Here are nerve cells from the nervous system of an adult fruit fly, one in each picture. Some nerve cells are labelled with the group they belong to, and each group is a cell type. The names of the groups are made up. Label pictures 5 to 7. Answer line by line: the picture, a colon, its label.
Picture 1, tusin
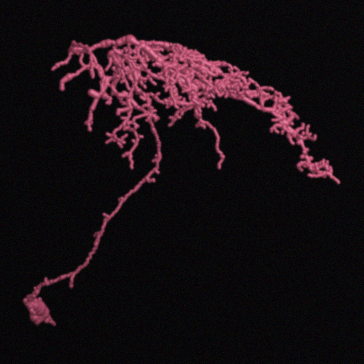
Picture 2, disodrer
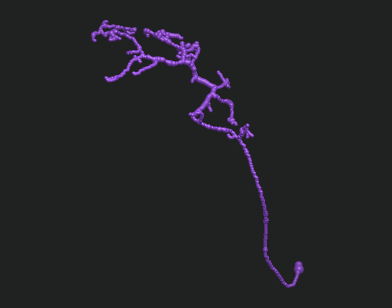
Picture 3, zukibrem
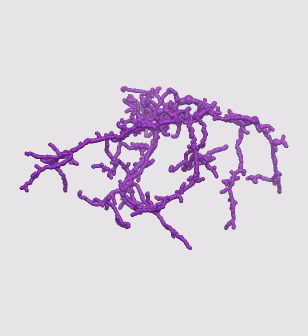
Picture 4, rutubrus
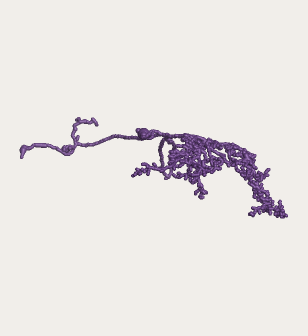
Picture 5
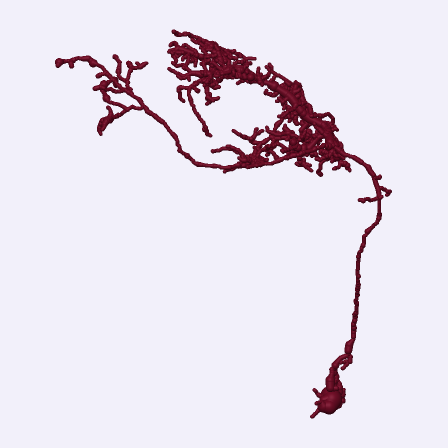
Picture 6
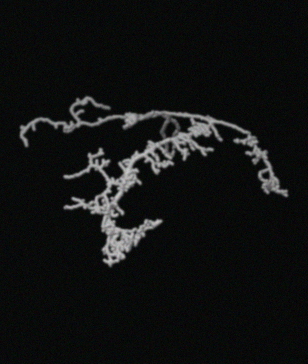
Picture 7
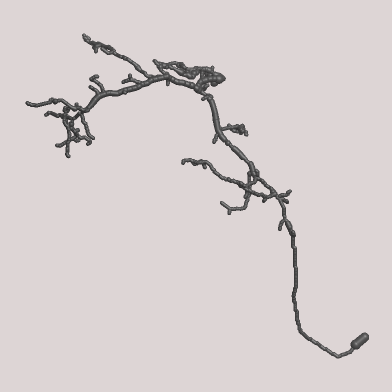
5: tusin
6: rutubrus
7: disodrer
